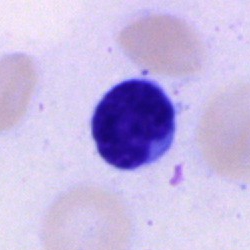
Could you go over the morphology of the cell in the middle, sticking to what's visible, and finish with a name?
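Nearly the entire cell is taken up by the nucleus. Its chromatin is dark purple with coarse clumping. What cytoplasm is visible holds no granules, and no vacuoles are seen anywhere in the cell. This is a lymphocyte.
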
